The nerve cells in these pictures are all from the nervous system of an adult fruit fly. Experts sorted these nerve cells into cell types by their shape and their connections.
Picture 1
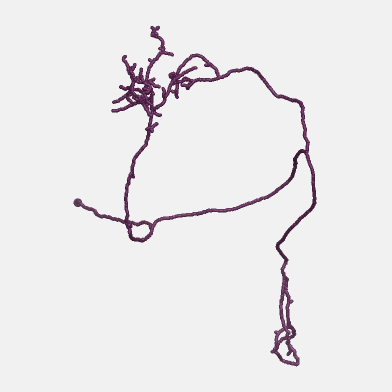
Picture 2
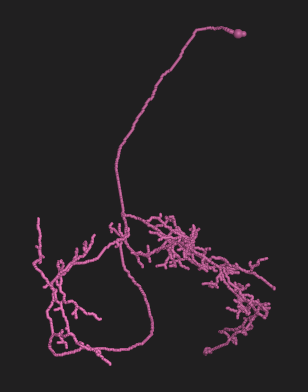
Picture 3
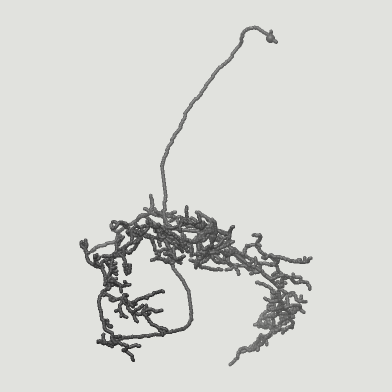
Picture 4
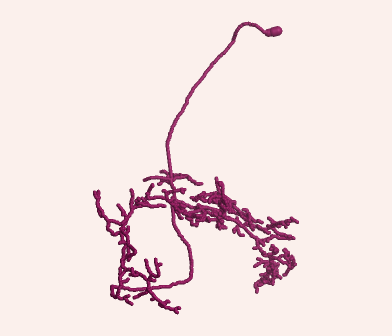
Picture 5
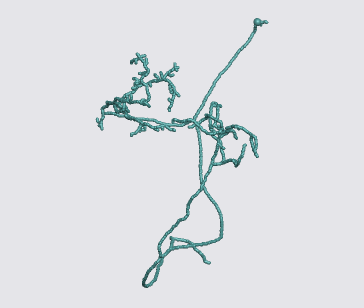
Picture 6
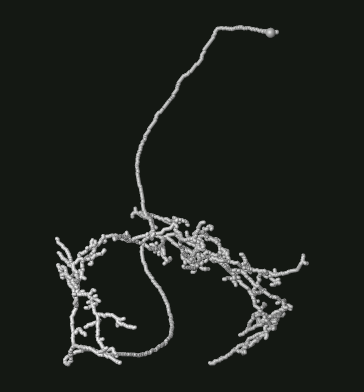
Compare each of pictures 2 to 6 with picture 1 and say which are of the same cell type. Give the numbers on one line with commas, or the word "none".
5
